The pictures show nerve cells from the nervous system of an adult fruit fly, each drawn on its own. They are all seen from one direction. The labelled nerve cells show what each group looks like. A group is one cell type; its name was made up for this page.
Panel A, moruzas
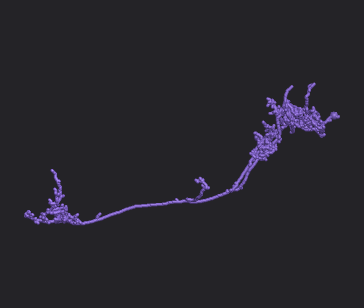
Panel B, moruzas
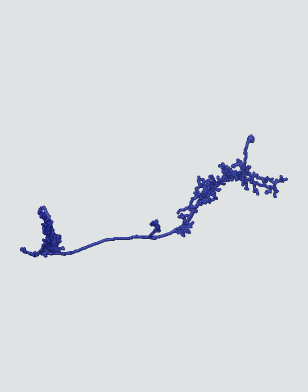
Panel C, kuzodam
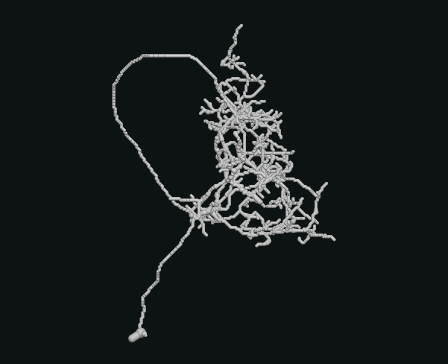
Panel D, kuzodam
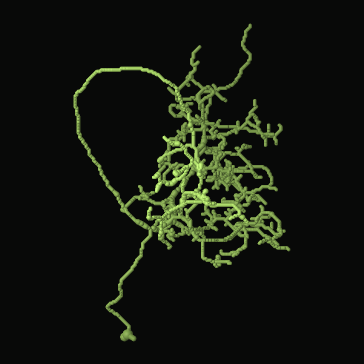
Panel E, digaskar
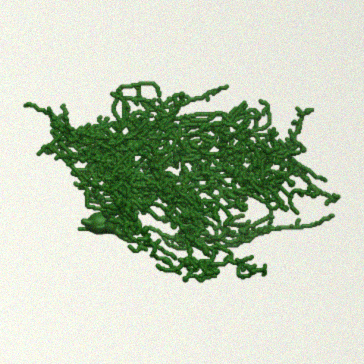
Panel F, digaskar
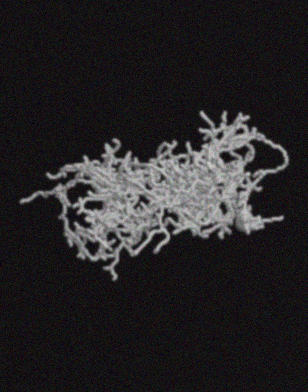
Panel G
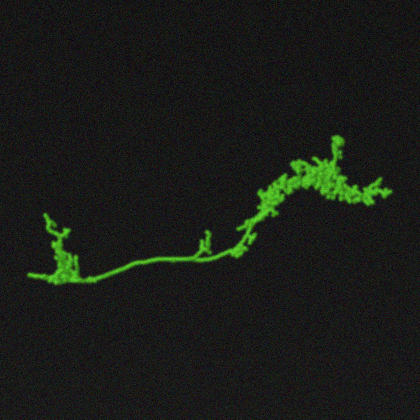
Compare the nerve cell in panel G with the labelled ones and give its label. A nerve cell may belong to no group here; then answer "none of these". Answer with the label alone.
moruzas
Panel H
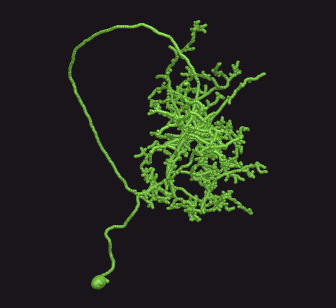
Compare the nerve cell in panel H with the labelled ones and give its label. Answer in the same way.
kuzodam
